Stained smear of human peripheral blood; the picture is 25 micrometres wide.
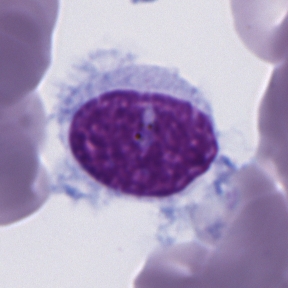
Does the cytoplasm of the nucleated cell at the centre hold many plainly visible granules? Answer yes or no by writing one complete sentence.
No, the cytoplasm of this cell holds no visible granules.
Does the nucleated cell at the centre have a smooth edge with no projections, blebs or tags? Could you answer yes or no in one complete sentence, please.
No, the edge of the cell is rough rather than smooth and even.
